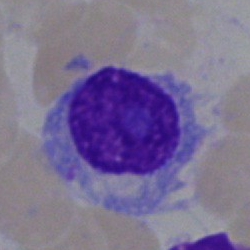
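Plasma cell, the central cell in a stained human bone marrow smear. Checked in turn: the cytoplasm is pale blue, its rim is wider below the nucleus than above it, its outer edge is irregular and ragged, and it shows no distinct coarse granules.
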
